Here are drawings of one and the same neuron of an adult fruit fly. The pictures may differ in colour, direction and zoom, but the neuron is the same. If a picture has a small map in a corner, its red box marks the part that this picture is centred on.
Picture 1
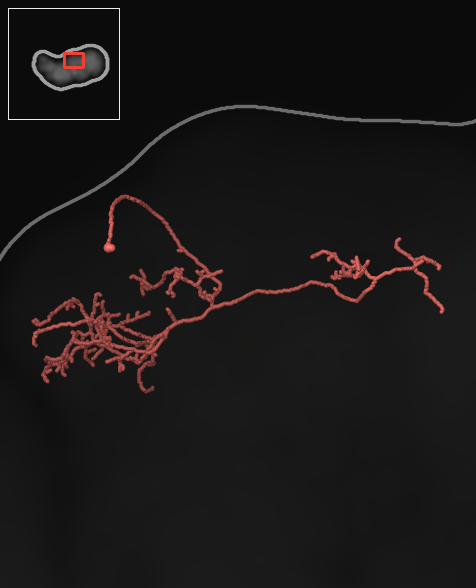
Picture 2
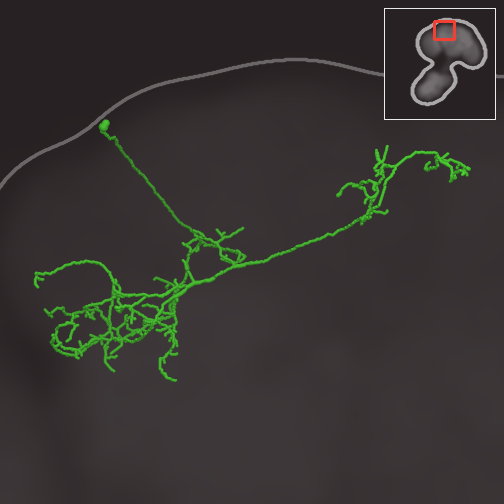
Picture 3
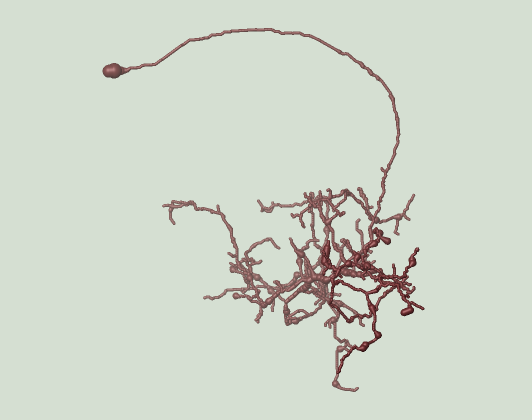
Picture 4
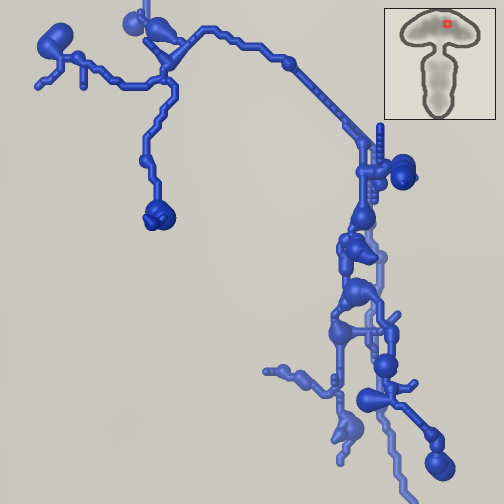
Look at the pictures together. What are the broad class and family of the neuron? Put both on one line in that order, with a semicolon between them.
central-brain intrinsic neuron; hemilineage SLPad1_posterior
